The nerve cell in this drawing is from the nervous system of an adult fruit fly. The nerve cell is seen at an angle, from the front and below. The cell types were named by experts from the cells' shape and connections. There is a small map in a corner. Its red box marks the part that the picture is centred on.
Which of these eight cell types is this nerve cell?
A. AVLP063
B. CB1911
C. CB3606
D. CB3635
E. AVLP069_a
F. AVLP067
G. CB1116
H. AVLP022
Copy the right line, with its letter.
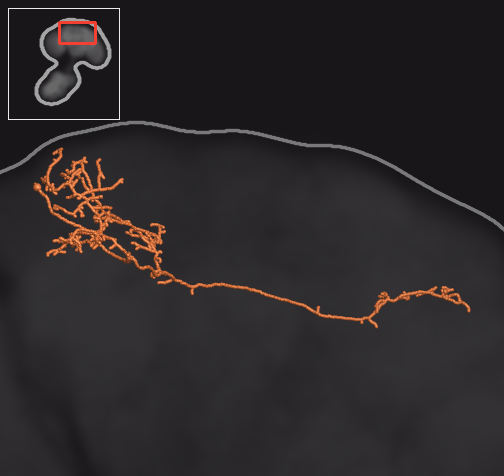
A. AVLP063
